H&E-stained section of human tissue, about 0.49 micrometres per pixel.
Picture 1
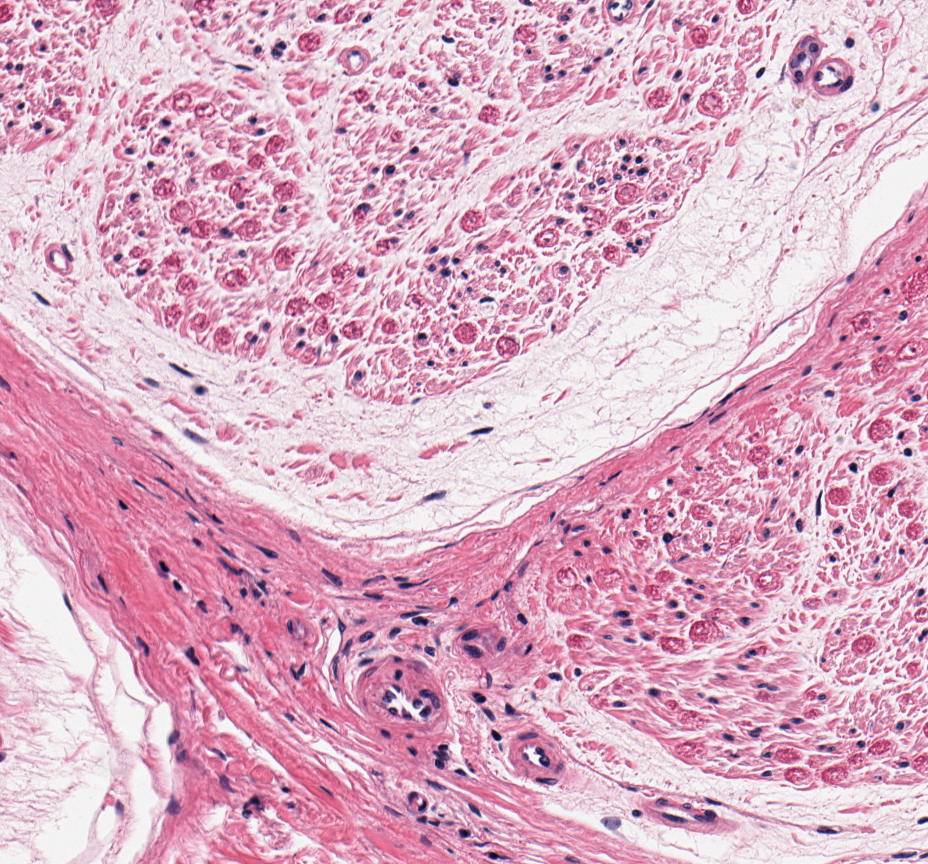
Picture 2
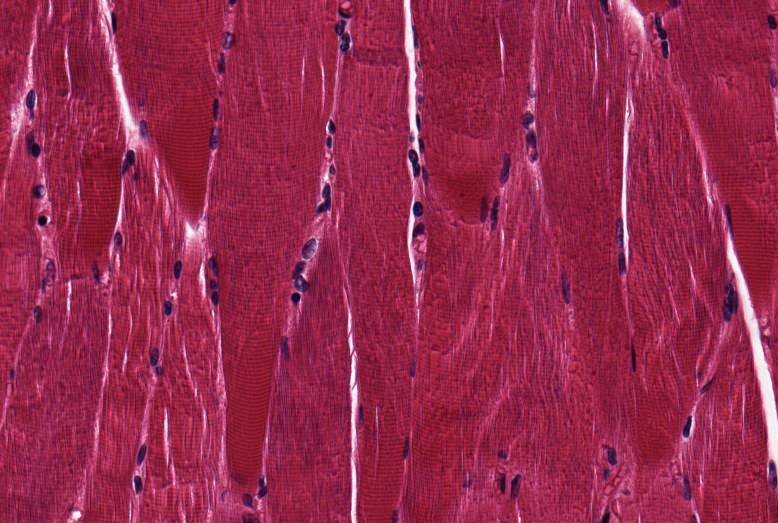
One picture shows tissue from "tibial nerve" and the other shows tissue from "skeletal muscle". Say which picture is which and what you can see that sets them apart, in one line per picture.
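Site of picture 1: tibial nerve. Two bundles of nerve fibres cut across occupy the upper half and the right side of the field.
Site of picture 2: skeletal muscle. The whole field is filled with long, parallel muscle fibres running from top to bottom.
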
